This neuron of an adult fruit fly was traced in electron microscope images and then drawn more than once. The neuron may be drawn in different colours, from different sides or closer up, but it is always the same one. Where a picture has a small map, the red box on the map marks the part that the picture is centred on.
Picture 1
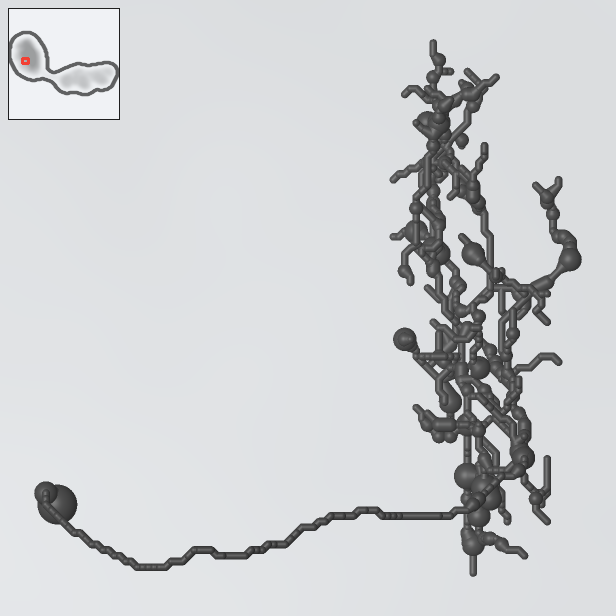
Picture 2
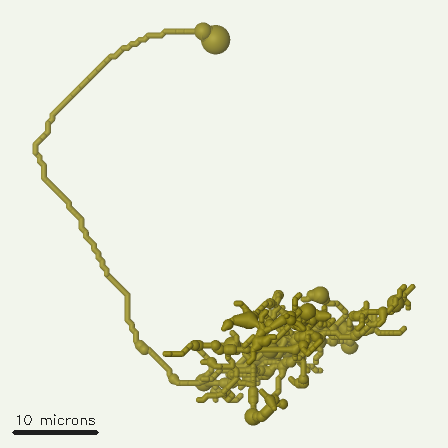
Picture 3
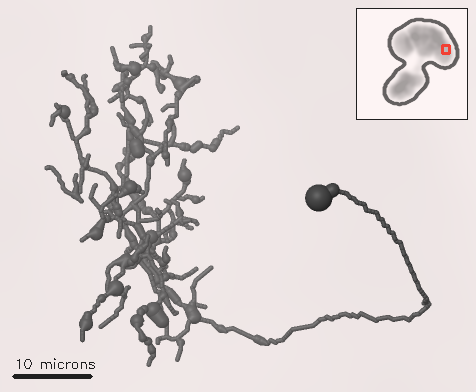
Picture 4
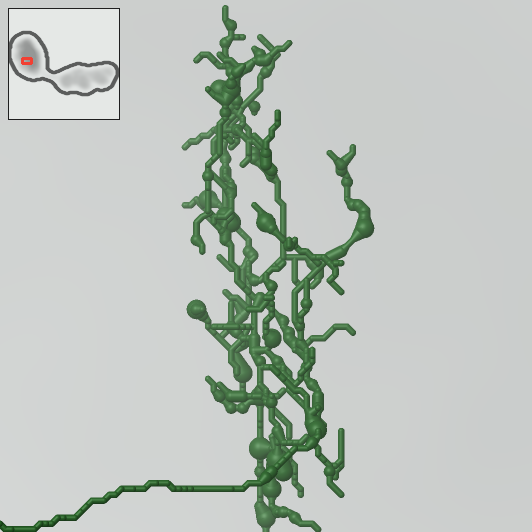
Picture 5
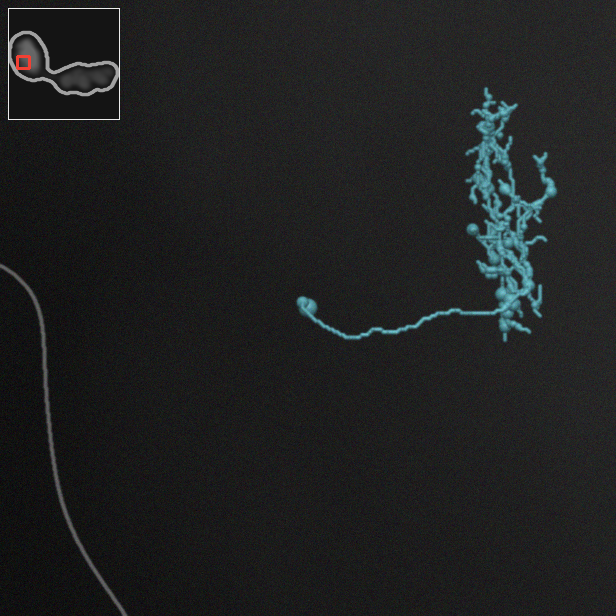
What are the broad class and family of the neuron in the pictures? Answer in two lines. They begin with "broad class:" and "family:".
broad class: optic-lobe intrinsic neuron
family: Cm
